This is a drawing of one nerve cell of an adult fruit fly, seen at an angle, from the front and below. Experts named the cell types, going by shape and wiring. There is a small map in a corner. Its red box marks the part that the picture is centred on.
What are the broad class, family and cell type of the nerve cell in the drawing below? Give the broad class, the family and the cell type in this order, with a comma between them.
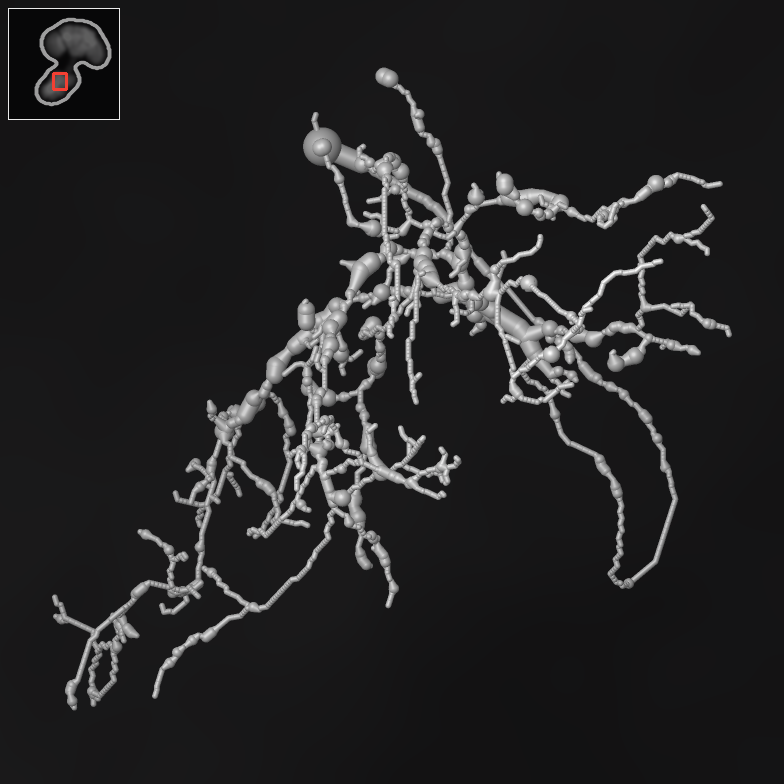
nerve-cord intrinsic neuron, hemilineage 11B, IN11B017_b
